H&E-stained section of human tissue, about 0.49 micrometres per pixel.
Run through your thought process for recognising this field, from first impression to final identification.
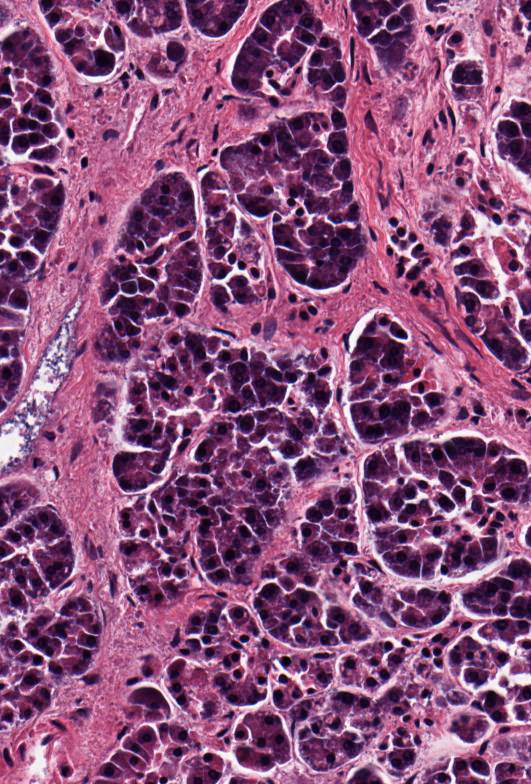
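Exocrine pancreas occupies this field. Its epithelial cells gather into rounded nests and lobules, divided throughout by bands of pink fibrous stroma, and each nest holds small clustered acinar units separated by narrow white clefts.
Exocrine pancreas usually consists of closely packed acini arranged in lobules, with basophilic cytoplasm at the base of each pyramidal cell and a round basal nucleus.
Here the cytoplasm is deeply purple, basophilic and granular-looking, and each cell has one small, round, dark nucleus.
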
